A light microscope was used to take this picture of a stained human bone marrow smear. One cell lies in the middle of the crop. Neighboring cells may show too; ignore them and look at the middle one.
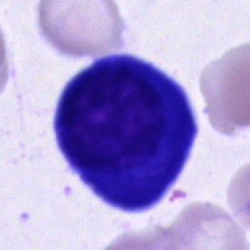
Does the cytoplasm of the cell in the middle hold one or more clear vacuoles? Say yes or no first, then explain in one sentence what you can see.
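No. No vacuoles are seen in the cell.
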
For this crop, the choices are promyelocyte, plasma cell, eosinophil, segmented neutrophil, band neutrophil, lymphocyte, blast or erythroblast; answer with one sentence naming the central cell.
The center cell of this crop is a plasma cell.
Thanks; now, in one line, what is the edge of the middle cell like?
The edge of the cell is unbroken and smooth, bearing no projections.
